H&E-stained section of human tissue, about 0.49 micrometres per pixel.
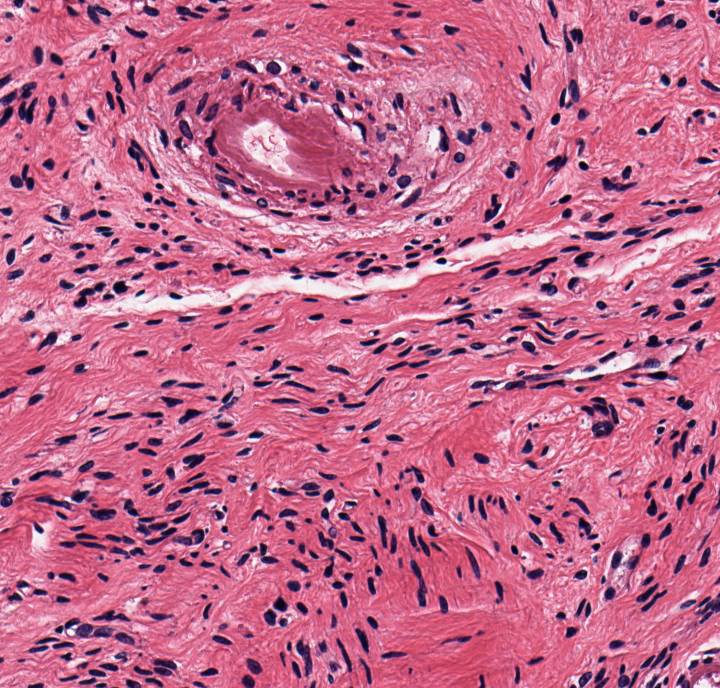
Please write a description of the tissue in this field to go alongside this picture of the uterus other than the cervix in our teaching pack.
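Spindle cells in pink collagenous stroma throughout; no epithelium anywhere. Nuclei slender, elongated, dark; some wavy. Cytoplasm indistinct, blending into surrounding pink collagen. Lower half: spindle cells and collagen running in varying, crossing directions.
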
